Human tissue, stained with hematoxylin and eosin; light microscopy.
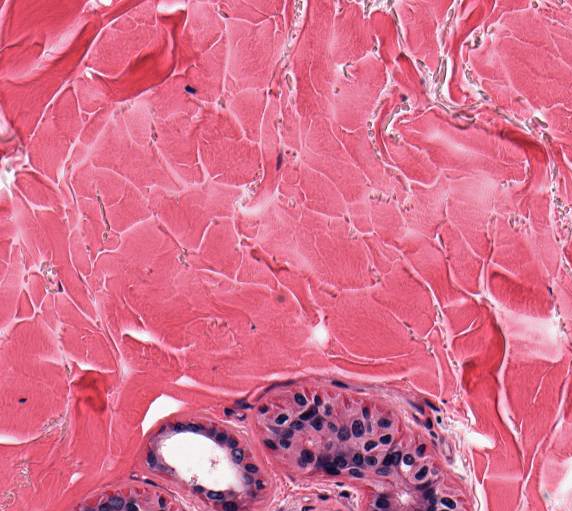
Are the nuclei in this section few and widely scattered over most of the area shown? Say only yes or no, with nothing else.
Yes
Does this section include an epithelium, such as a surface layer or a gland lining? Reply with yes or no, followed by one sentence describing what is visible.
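Yes. A small cluster of epithelial tubules lies at the bottom centre of the field.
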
